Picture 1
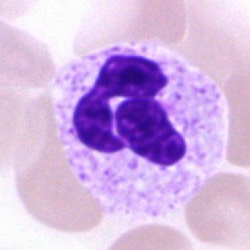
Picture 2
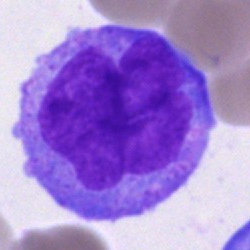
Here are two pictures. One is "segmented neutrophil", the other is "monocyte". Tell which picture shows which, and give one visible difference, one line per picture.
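Picture 1 – segmented neutrophil. A wide rim of pale lilac cytoplasm surrounds the nucleus.
Picture 2 – monocyte. The nucleus fills most of the cell, leaving a rim of cytoplasm that is widest below it.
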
